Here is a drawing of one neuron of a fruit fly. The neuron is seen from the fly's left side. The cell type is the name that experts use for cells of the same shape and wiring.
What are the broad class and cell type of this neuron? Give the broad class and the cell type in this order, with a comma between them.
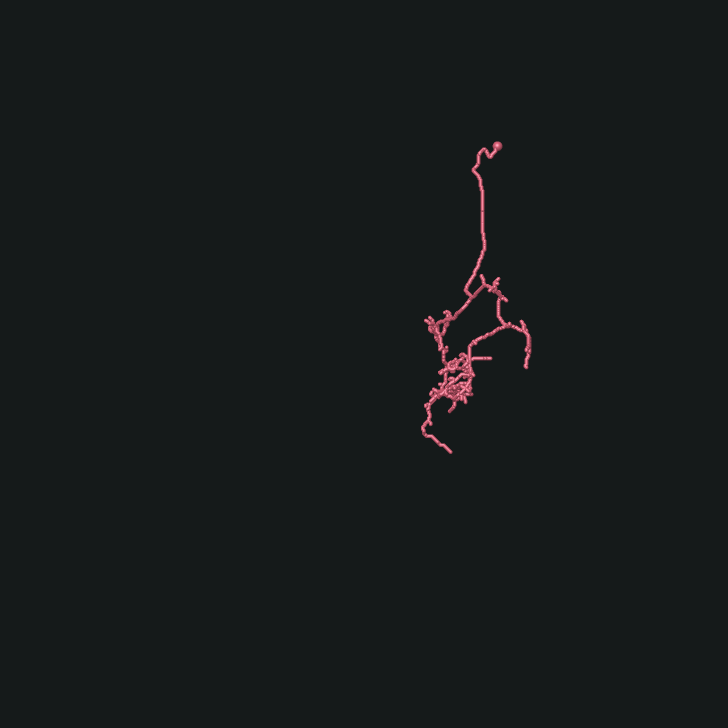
central-brain intrinsic neuron, PS150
